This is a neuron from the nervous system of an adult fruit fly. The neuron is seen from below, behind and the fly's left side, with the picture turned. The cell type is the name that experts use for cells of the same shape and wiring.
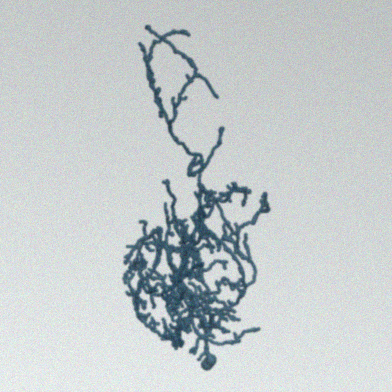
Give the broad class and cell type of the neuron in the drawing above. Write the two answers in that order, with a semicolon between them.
central-brain intrinsic neuron; GNG187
